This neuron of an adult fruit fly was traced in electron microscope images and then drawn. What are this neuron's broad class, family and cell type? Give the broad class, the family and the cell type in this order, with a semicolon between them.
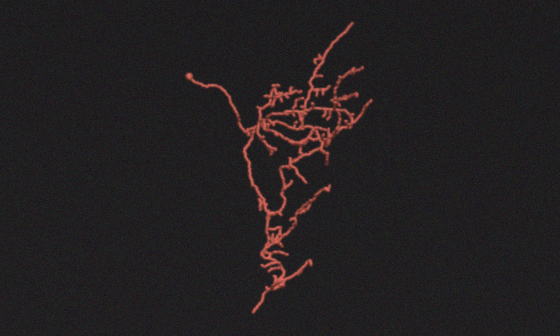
central-brain intrinsic neuron; hemilineage PSp3; CB2896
